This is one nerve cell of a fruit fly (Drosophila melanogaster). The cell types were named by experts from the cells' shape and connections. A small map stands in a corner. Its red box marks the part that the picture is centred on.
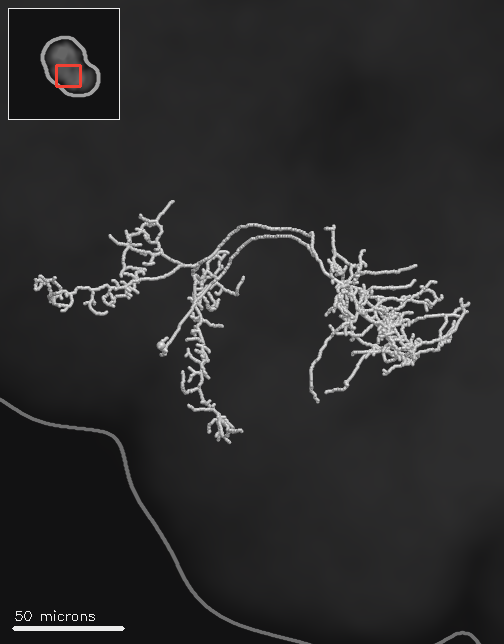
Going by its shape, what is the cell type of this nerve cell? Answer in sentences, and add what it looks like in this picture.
It is of cell type ATL028. It is a central-brain intrinsic neuron. From left to right in the picture it spans about 200 microns. The picture shows dozens of branch ends.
